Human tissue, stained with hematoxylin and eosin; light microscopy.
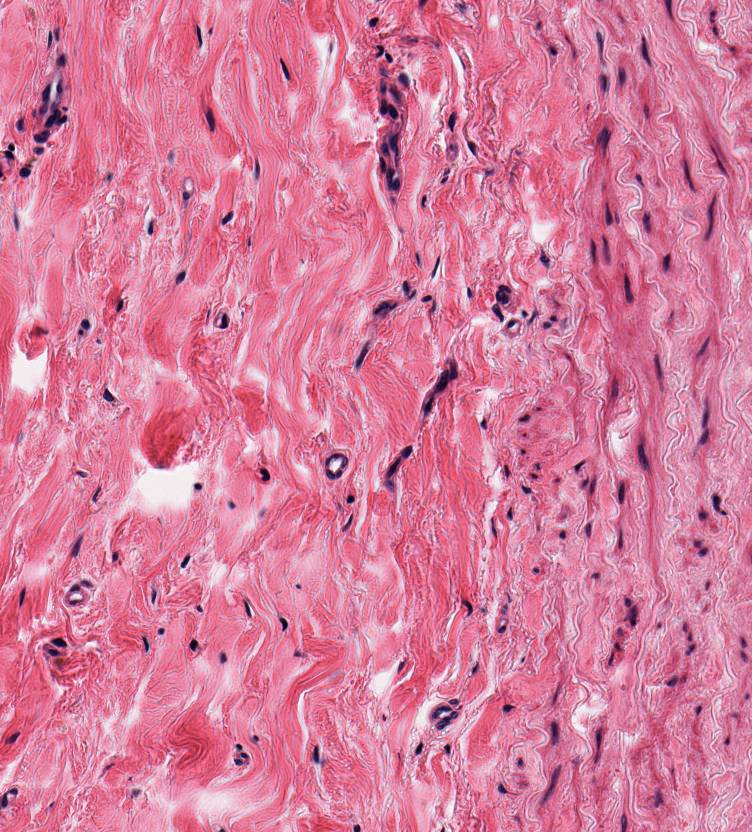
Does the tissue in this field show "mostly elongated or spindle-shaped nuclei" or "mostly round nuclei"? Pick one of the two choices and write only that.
Mostly elongated or spindle-shaped nuclei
